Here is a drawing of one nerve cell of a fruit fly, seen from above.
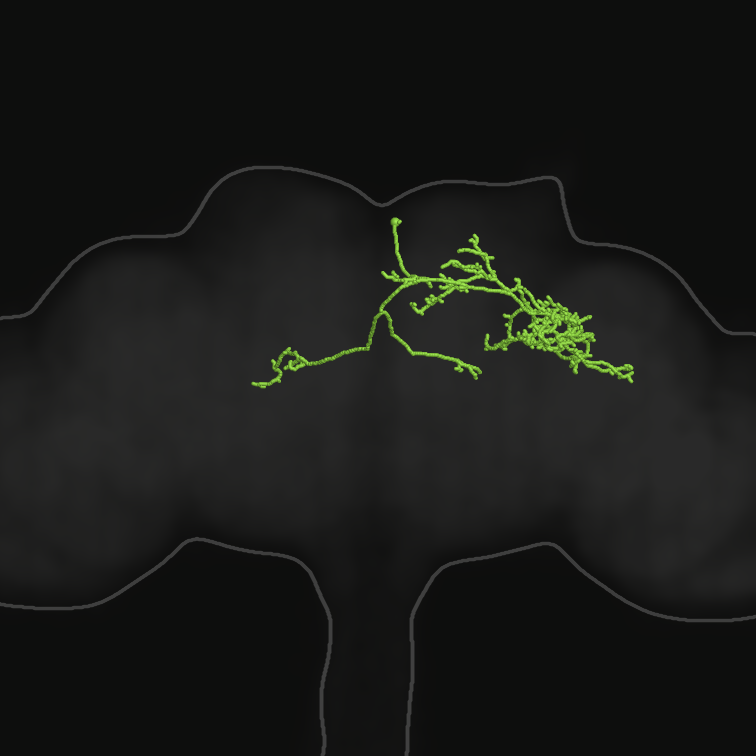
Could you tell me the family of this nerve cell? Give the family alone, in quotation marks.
"hemilineage SMPad1"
